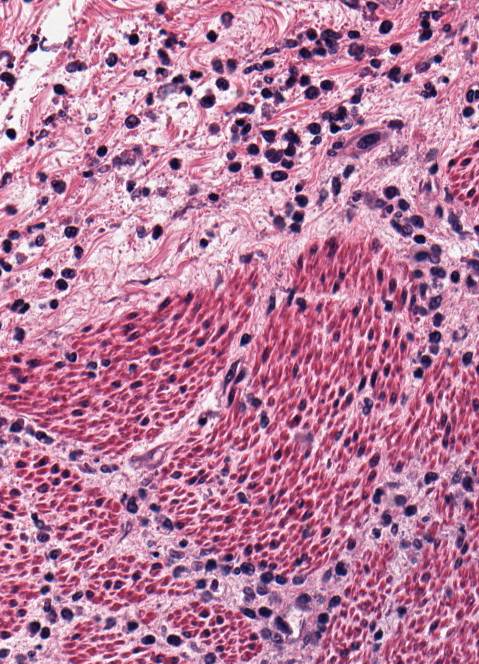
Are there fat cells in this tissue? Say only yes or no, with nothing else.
No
